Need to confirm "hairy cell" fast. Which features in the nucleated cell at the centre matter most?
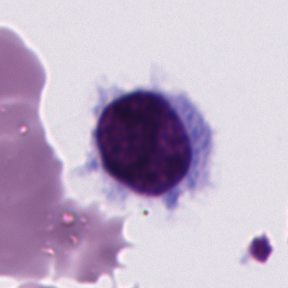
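First point in favour of a hairy cell: fine hair-like projections fringe the cell all around its edge.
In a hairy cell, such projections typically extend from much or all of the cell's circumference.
Second point: the cytoplasm is pale grey-blue.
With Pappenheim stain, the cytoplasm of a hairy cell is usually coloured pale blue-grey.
Beyond these, the nucleus stains dark purple with a mottled chromatin texture, and the cytoplasm is wider on the right side of the nucleus than on the left.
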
